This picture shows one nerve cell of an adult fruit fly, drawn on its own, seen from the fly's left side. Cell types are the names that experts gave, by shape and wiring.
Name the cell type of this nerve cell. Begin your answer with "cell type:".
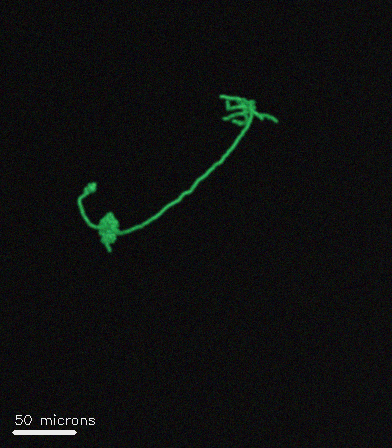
cell type: DL2v_adPN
